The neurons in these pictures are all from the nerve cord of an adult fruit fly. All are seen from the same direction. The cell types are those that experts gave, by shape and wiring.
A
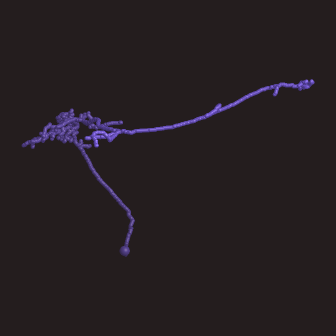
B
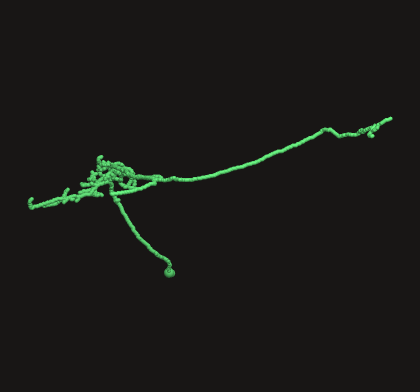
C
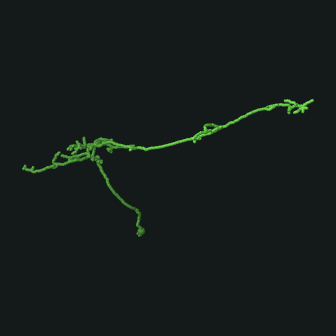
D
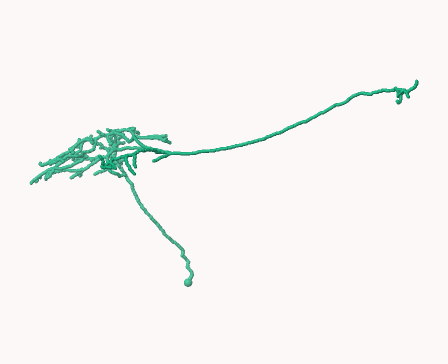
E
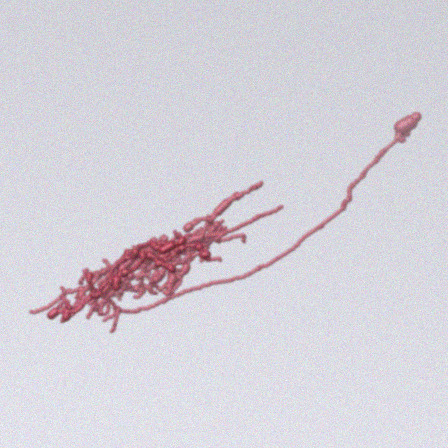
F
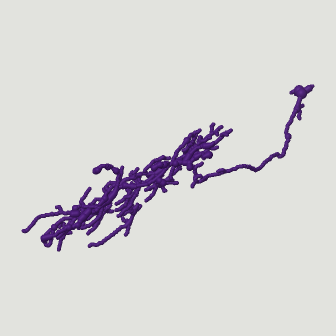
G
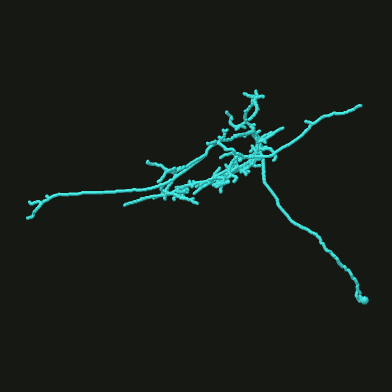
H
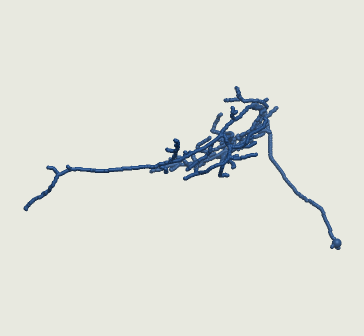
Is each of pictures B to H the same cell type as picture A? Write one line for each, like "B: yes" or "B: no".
B: yes
C: yes
D: yes
E: no
F: no
G: no
H: no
